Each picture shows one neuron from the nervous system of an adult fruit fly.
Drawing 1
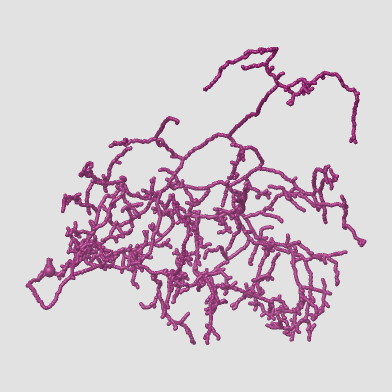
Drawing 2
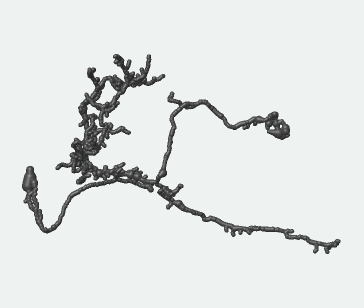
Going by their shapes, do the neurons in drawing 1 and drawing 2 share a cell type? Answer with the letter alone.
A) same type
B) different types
B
